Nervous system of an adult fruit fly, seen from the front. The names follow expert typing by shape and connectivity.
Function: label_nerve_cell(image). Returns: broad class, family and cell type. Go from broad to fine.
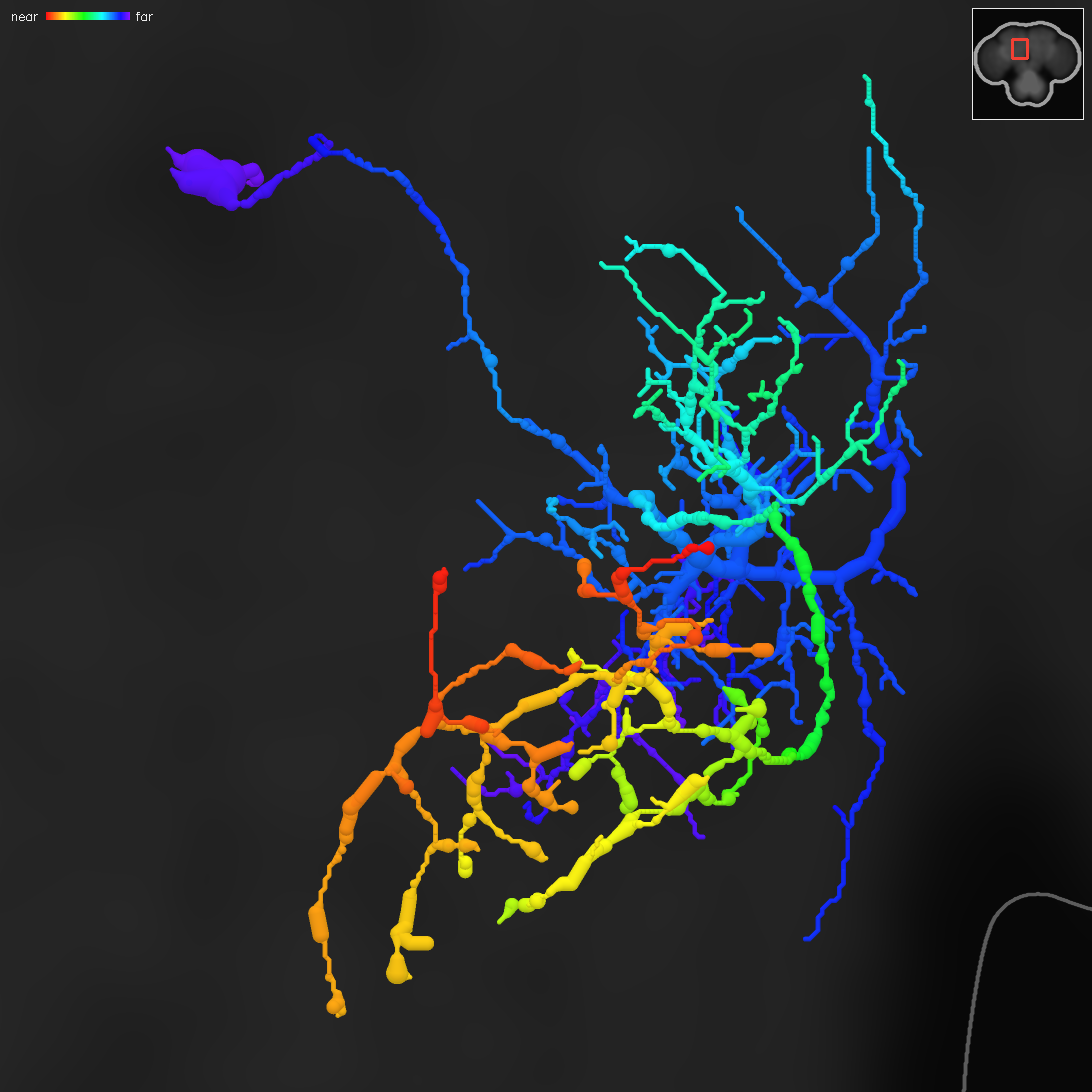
central-brain intrinsic neuron; hemilineage PSp3; PS183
